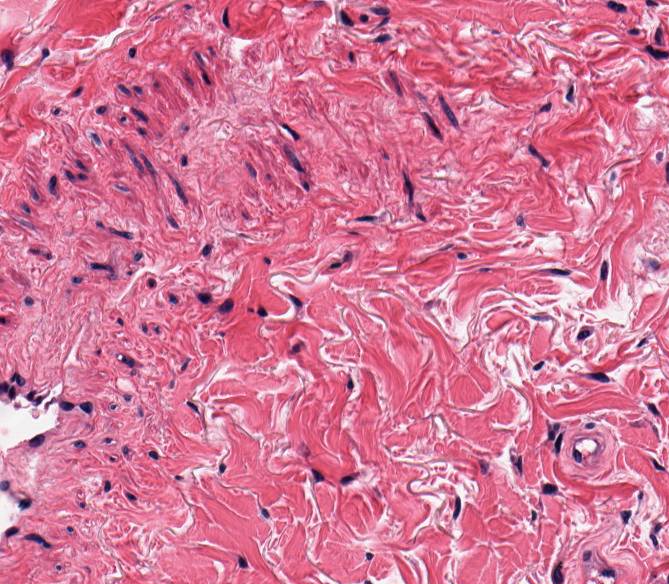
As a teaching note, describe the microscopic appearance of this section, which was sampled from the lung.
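Bundles: many of the collagen bundles are wavy and curved, not straight. Cells: sparse, with the small, dark, spindle-shaped nuclei of fibroblasts scattered between the bundles. Vessels: a single small one near the lower right edge, with a round lumen and a concentric wall. Epithelium: none anywhere in the field.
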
